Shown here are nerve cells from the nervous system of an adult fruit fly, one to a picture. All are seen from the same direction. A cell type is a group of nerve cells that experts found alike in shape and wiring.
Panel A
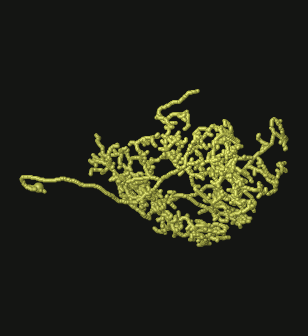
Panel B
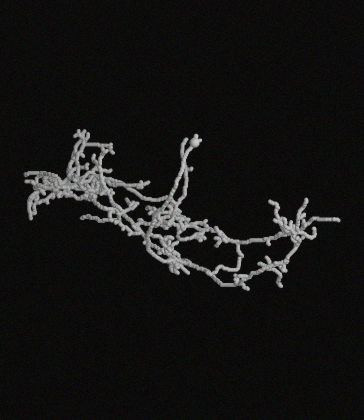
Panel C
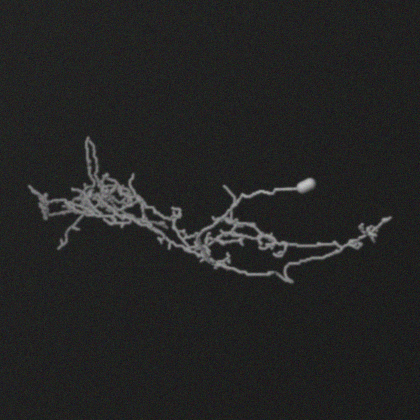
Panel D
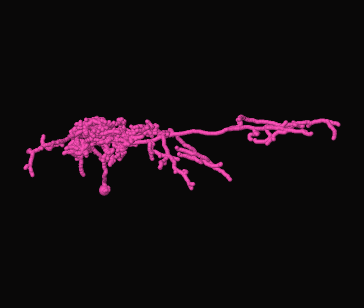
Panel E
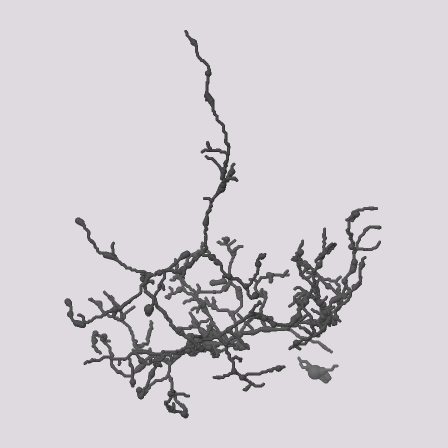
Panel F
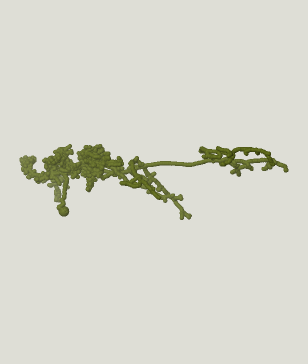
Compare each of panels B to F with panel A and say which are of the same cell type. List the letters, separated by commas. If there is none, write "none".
E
